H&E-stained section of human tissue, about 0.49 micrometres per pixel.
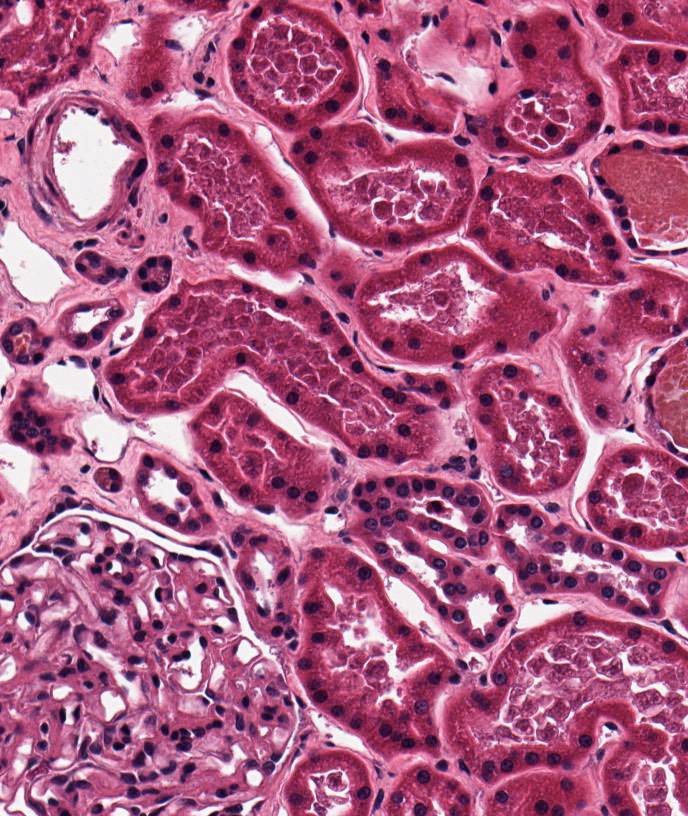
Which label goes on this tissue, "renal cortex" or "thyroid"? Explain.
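This is renal cortex. The field is filled with closely packed tubules cut in round and elongated profiles. Most are lined by a single layer of cuboidal cells with deeply eosinophilic granular cytoplasm, and the large pink ones have fuzzy, ragged luminal surfaces around narrow irregular lumens.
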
